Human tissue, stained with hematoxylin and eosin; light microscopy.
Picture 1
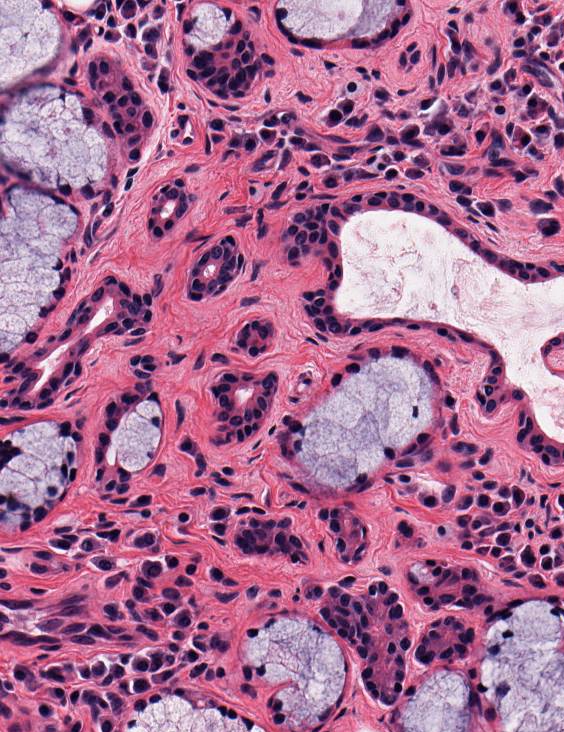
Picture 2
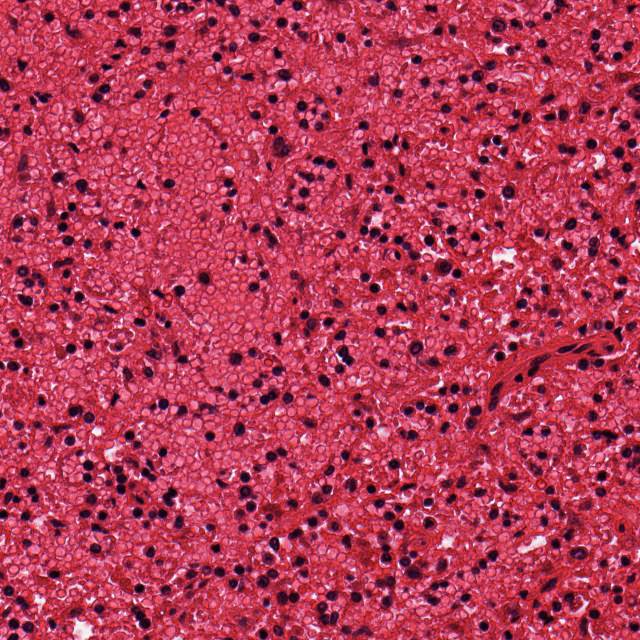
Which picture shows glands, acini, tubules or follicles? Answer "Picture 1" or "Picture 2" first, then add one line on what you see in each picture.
Picture 1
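Picture 1: Many separate rounded nests, cords and small tubules of epithelial cells are scattered through pink fibrous stroma across the whole field.
Picture 2: The whole field is a solid, diffuse sheet of tissue with no glands, tubules or lumen-lined units.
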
